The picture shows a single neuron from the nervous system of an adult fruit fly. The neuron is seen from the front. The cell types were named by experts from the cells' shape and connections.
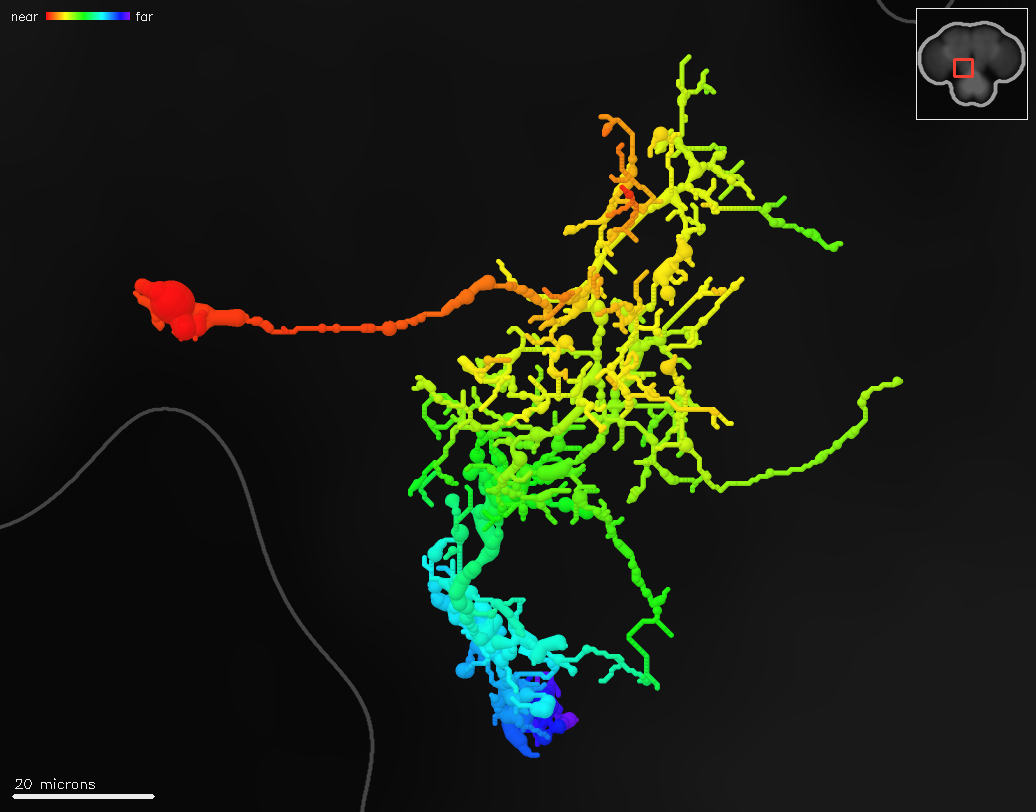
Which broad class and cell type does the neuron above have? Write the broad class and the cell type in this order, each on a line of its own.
central-brain intrinsic neuron
GNG212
